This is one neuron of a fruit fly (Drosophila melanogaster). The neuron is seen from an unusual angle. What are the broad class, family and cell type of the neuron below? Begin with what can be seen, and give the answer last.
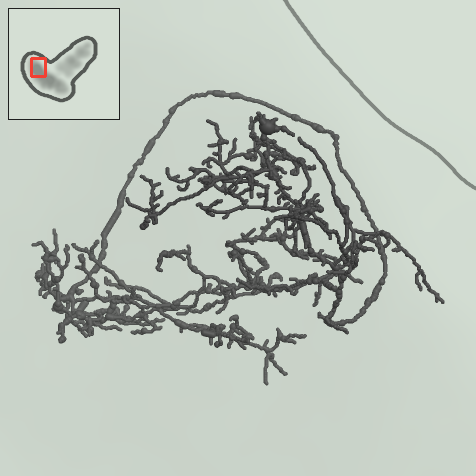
The cell body is at the top of the picture. As drawn here it is wider than it is tall. Its broad class is central-brain intrinsic neuron. The family is hemilineage SLPp&v1_ventral. It is of cell type CB0656.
